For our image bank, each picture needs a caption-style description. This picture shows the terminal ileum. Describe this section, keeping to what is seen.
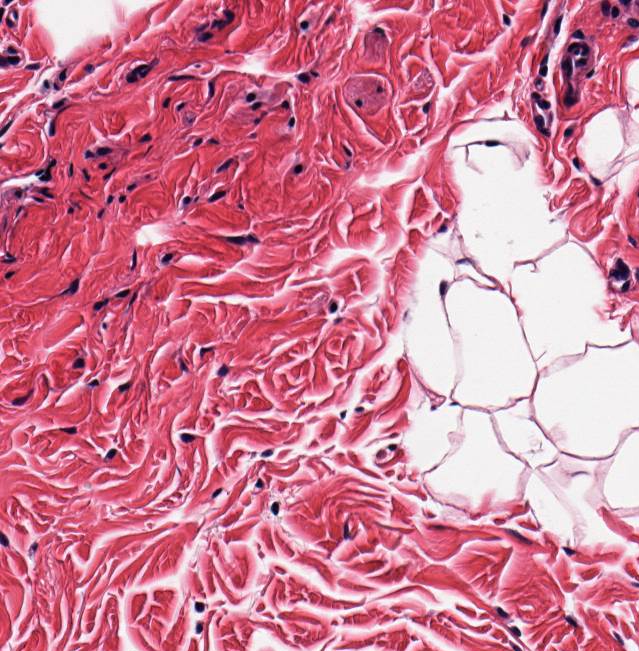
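Dense irregular connective tissue of thick collagen bundles fills most of the field. The bundles interlace in many directions instead of lying parallel, and stain a deep pink-red with eosin. The adipocytes are large, empty polygonal spaces outlined by thin membranes.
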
